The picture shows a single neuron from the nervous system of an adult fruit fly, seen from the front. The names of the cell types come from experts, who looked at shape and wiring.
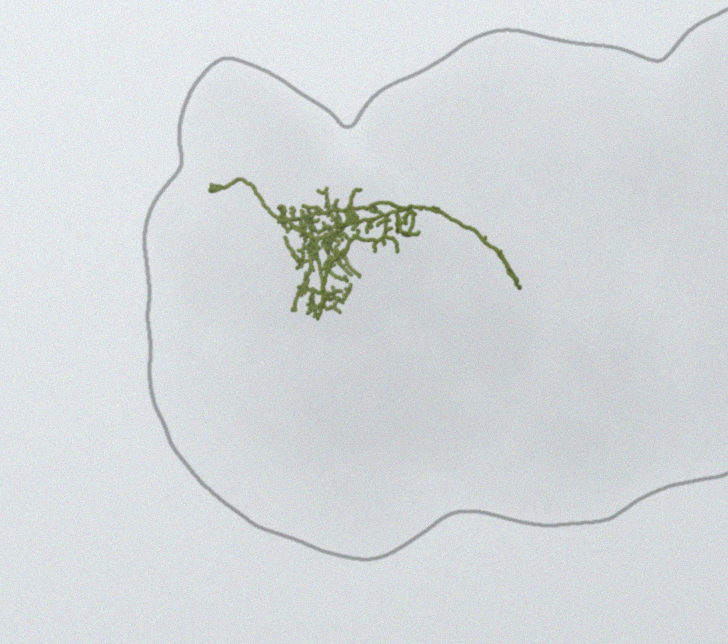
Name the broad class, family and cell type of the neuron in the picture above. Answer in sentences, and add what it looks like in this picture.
It is a nerve-cord intrinsic neuron. Its family is hemilineage 18B. Its cell type is IN18B042. In this view it is wider than it is tall.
